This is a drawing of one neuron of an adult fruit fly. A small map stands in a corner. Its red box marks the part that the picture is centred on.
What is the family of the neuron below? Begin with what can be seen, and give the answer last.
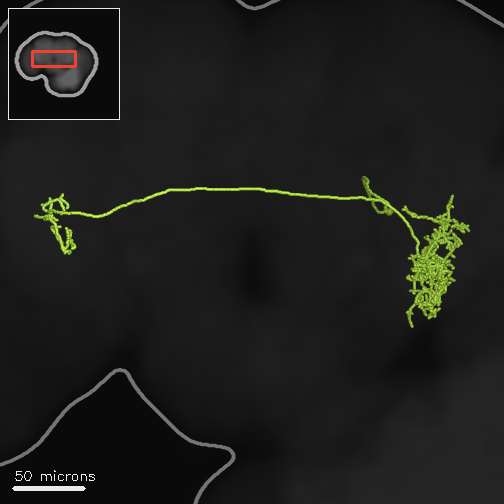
Its cell body lies on the right of the picture. From left to right in the picture it spans about 300 microns. This is a central-brain intrinsic neuron. Its family is hemilineage VLPa2.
